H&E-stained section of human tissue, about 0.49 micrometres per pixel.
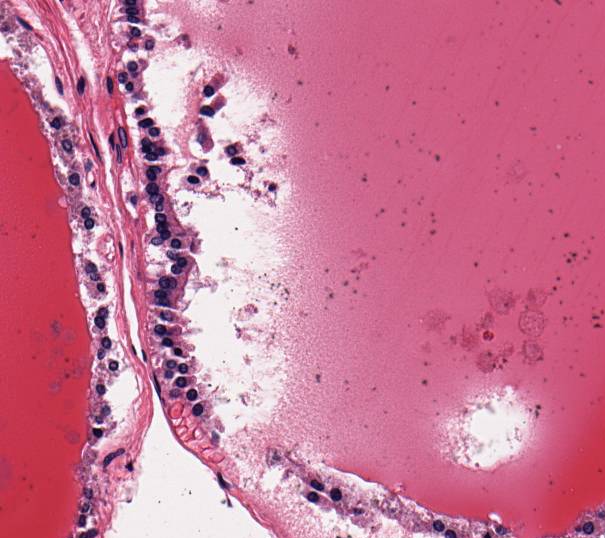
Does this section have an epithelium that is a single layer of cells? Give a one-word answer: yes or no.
Yes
